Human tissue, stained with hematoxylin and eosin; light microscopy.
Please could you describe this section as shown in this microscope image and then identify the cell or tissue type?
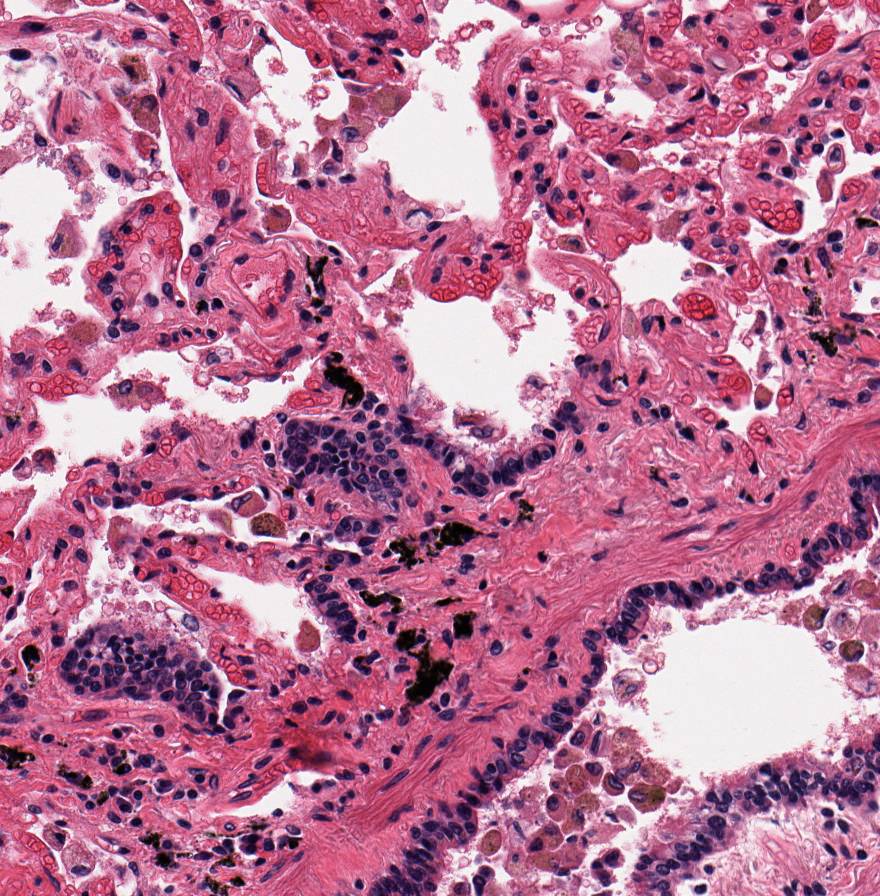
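See the pink band of spindle-shaped smooth muscle cells running diagonally, lower left to upper right, beneath the lining epithelium. At left centre and lower left are compact nests of small cells with crowded, round, dark nuclei and scant cytoplasm. This is lung.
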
